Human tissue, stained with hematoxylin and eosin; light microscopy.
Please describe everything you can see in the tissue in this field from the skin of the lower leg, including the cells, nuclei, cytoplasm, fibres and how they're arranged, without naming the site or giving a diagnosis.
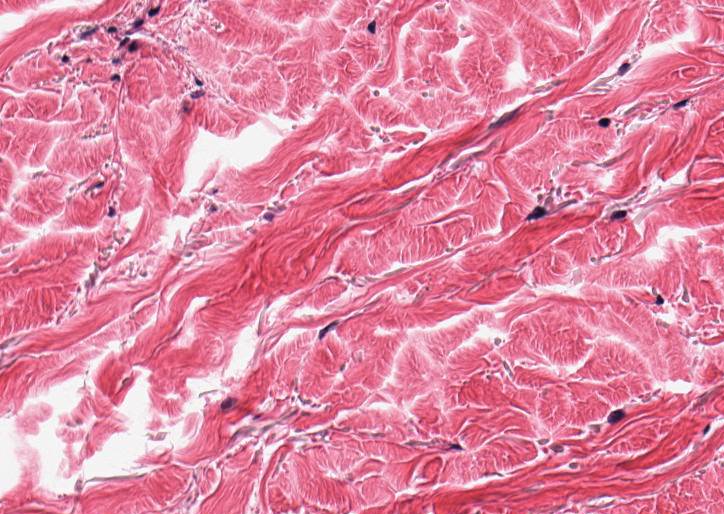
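Nearly whole field: densely packed, bright pink fibre bundles. Many bundles cut across or obliquely: frayed, finely fibrillar texture. Nuclei sparse against the mass of pink fibres; small, dark, elongated.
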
